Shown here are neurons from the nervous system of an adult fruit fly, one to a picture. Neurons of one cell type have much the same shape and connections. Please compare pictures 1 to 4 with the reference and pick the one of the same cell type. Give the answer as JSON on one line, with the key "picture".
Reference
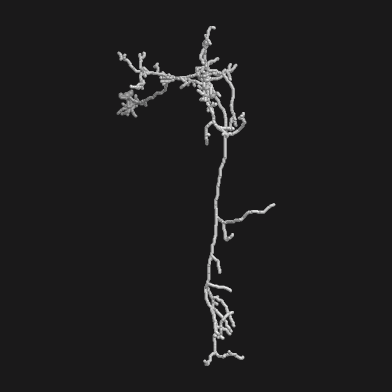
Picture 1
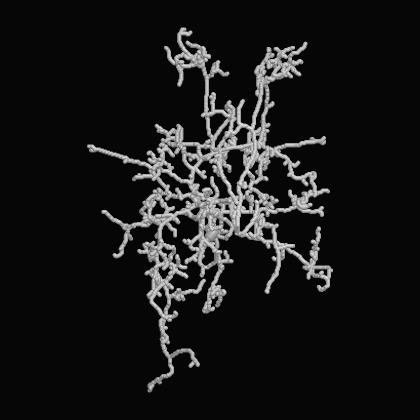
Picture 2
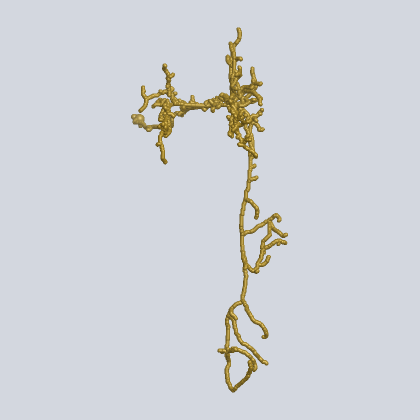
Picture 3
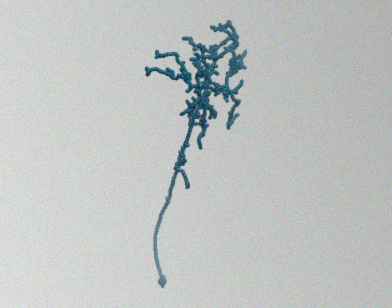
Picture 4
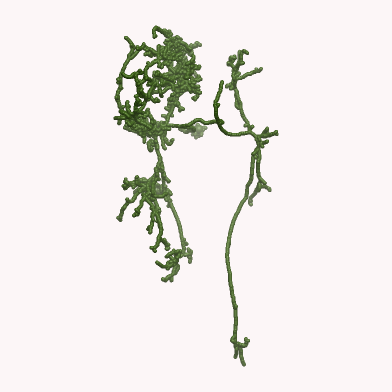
{"picture": 2}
